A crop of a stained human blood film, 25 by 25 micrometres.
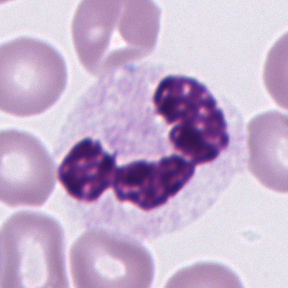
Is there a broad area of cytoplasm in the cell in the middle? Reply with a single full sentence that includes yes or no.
Yes, the cytoplasm forms a broad area around its nucleus.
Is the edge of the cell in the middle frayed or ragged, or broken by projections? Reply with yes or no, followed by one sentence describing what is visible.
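No. The cell outline is round and smooth.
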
